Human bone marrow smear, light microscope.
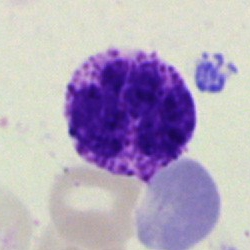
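Basophil, the cell in the middle of this stained bone marrow smear: you'll see lots of coarse dark purple granules, lying over the nucleus as well as around it. No nucleoli show in the nucleus, and there are no clear vacuoles.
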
